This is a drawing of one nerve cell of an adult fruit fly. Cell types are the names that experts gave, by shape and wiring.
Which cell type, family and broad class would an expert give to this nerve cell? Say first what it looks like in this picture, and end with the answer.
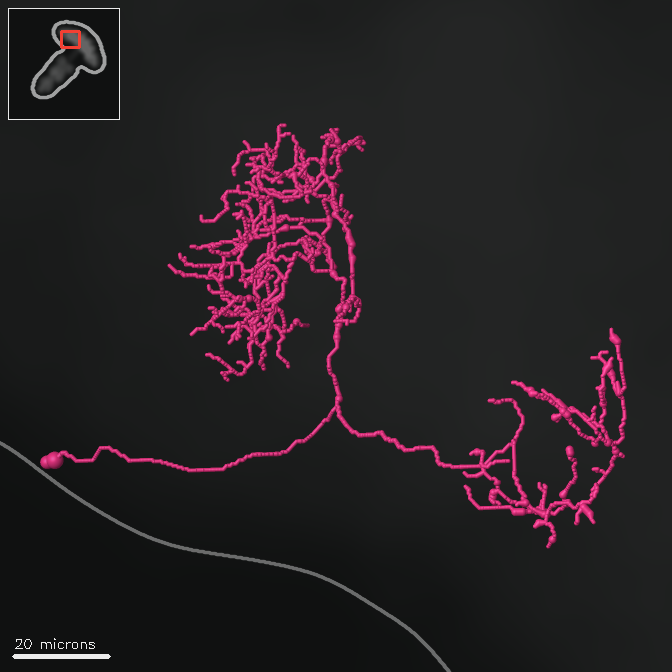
It is in the brain and does not reach the nerve cord. By the scale bar it is about 120 microns wide in this view. Its cell type is LoVP62. The family is LoVP. It is a visual projection neuron.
